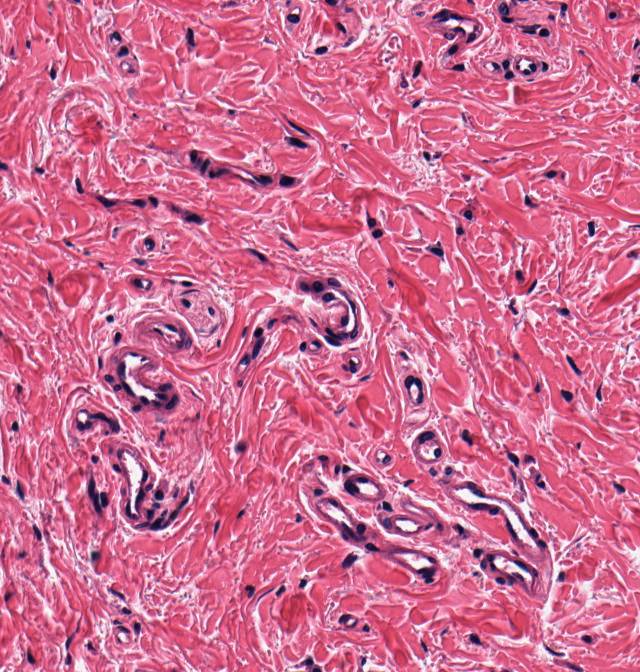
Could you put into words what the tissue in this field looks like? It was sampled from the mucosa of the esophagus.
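You've got dense pink collagen bundles everywhere, running in haphazard, interlacing directions, with sparse small dark spindle-shaped fibroblast nuclei scattered between them. Lots of small thin-walled vessels too, mostly in the left centre and lower centre; most of their lumens are narrow, curved or slit-like and look empty and white.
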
